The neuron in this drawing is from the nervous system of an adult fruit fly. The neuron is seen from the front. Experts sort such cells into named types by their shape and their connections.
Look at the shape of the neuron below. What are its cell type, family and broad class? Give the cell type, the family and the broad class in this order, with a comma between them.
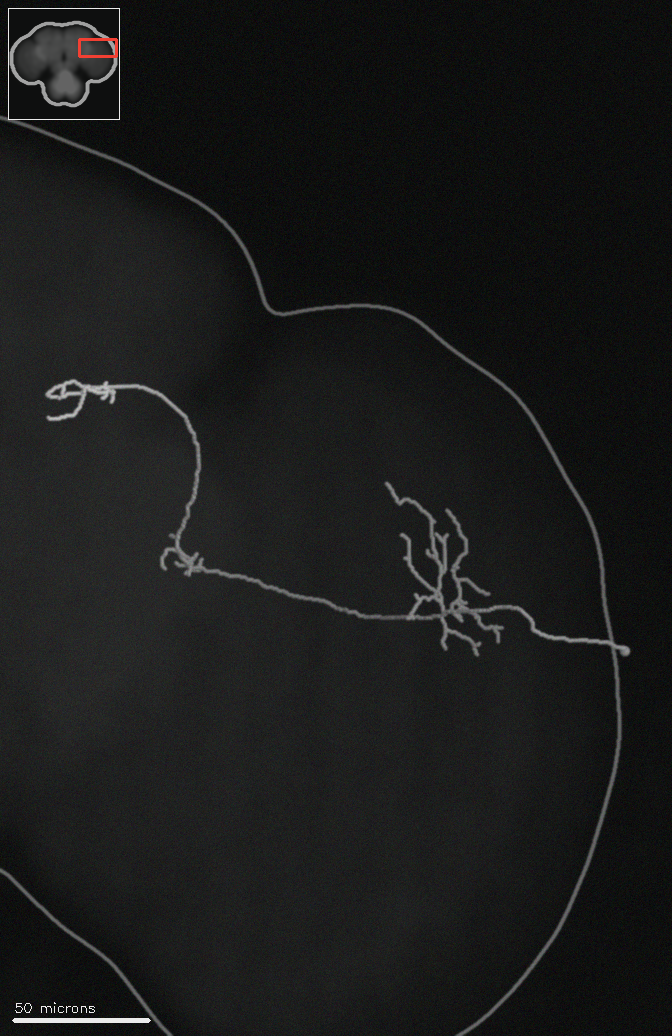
MeTu4e, MeTu, visual projection neuron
